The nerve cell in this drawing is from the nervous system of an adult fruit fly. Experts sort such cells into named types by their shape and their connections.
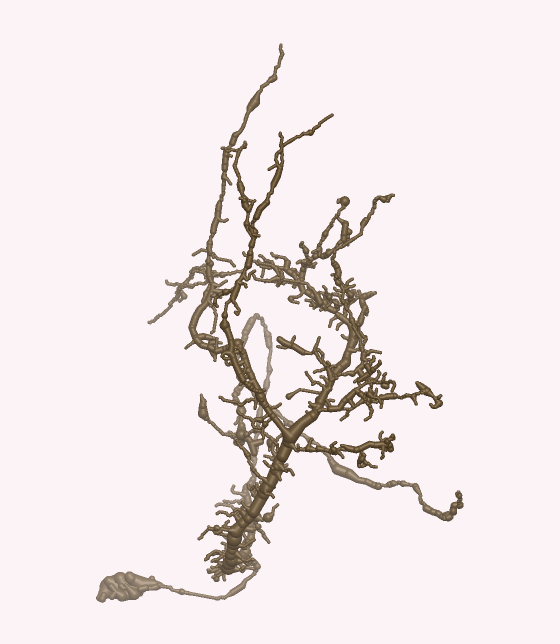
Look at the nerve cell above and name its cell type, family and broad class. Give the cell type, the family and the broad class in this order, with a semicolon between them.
dMS2; hemilineage 17A; nerve-cord intrinsic neuron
